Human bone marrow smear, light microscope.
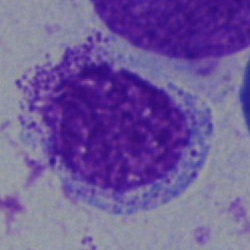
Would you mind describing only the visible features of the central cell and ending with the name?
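Roughly oval, the cell has a ragged, bumpy upper-left edge. Its chromatin is dark purple and coarsely clumped, with scattered small pale spots. A narrow pale blue-grey cytoplasmic rim surrounds the nucleus. Small dark purple granules cluster at the upper-left margin. It is a myelocyte.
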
